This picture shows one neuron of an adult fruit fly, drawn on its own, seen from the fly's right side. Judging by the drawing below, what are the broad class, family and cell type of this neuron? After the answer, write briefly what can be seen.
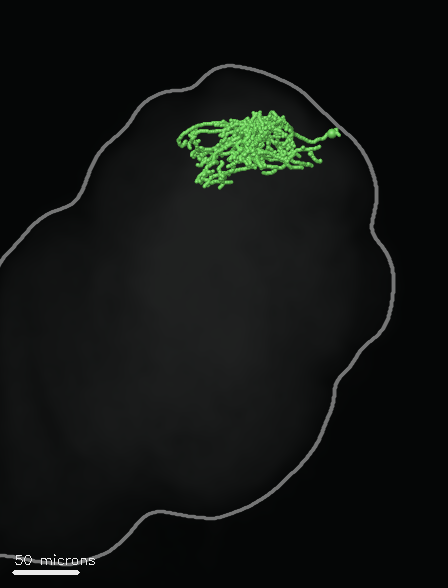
Its broad class is central-brain intrinsic neuron. Its family is hemilineage SMPad1. It is of cell type SMP085. The cell body is at the upper right of the picture. By the scale bar it is about 130 microns wide in this view.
